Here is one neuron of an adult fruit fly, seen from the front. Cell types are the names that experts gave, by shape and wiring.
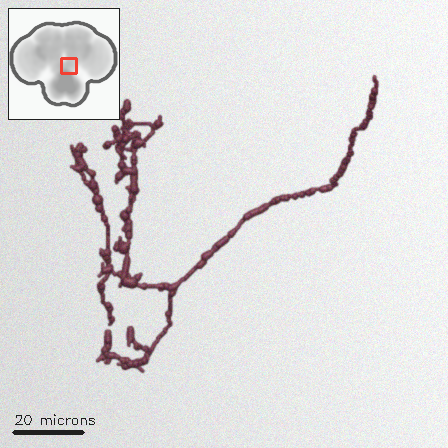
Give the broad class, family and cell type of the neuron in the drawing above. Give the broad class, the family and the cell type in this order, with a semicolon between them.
sensory neuron entering the brain; class mechanosensory; CB4246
